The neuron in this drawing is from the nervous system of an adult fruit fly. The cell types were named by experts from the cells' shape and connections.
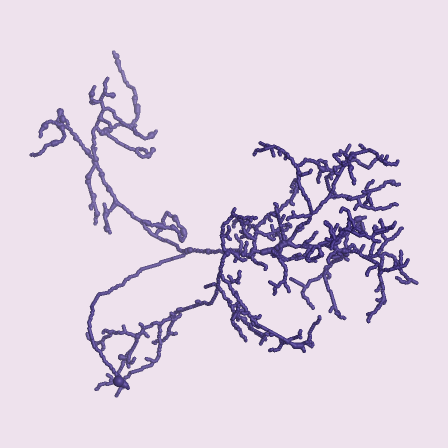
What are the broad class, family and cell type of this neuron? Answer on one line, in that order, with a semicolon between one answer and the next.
central-brain intrinsic neuron; hemilineage VLPd1; AVLP045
